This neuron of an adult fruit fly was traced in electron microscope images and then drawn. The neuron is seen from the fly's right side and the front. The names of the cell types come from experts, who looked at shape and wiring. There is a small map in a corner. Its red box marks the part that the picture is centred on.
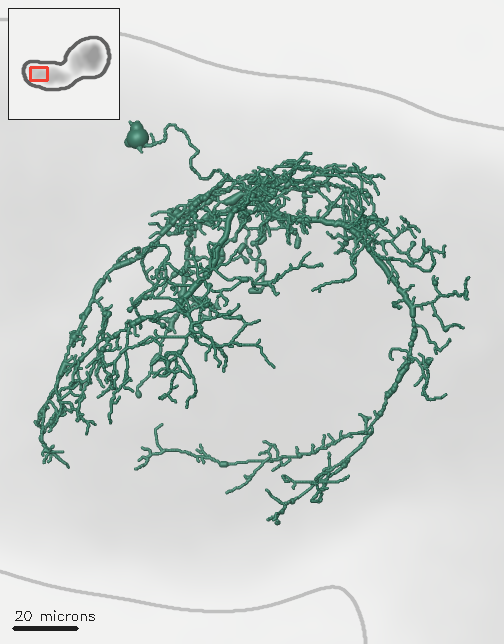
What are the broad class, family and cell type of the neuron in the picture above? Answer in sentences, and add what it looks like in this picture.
It is a nerve-cord intrinsic neuron. The family is hemilineage 19A. It is of cell type IN19A033. The cell body can be seen at the upper left of the picture. By the scale bar it is about 140 microns wide in this view. The picture shows more than a hundred branch ends.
